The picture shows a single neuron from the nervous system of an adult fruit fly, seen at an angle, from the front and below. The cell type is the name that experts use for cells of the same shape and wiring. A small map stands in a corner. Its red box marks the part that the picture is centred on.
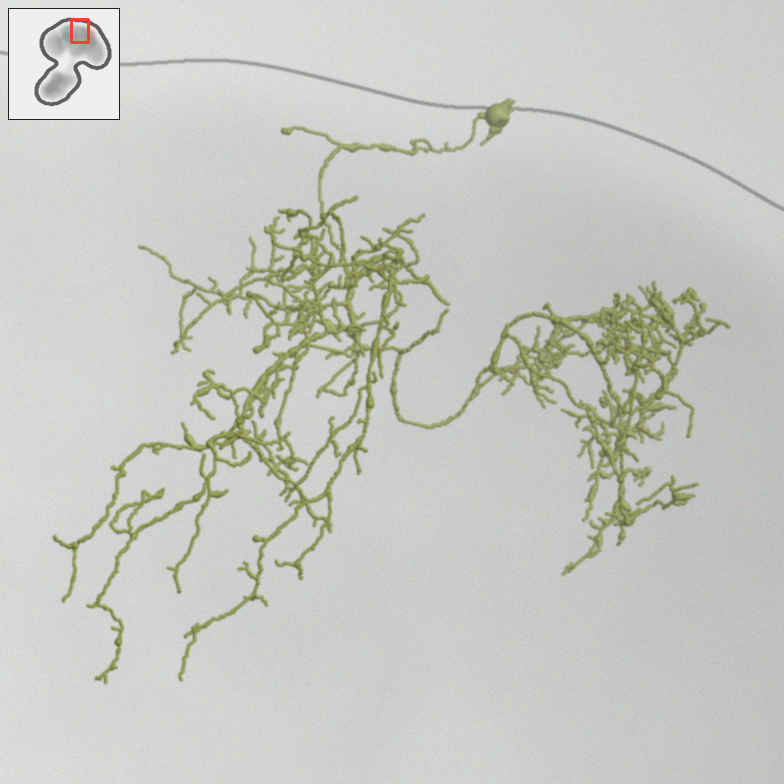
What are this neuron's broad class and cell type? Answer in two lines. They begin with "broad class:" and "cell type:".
broad class: central-brain intrinsic neuron
cell type: CRE024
